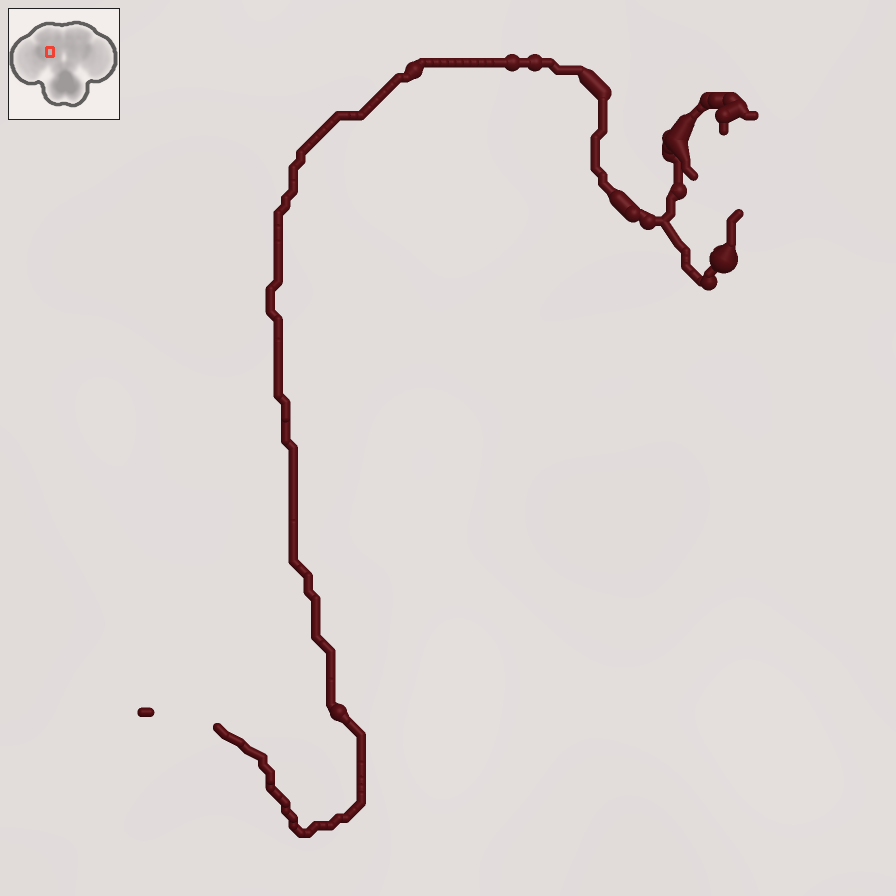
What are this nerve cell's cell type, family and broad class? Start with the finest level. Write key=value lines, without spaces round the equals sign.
cell_type=ORN_DL4
family=class olfactory
broad_class=sensory neuron entering the brain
